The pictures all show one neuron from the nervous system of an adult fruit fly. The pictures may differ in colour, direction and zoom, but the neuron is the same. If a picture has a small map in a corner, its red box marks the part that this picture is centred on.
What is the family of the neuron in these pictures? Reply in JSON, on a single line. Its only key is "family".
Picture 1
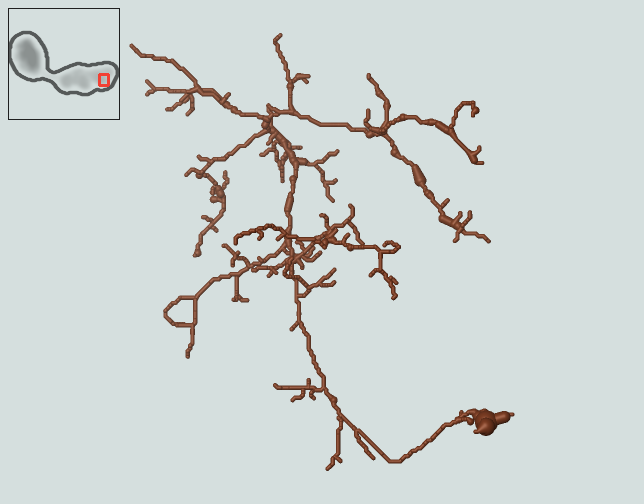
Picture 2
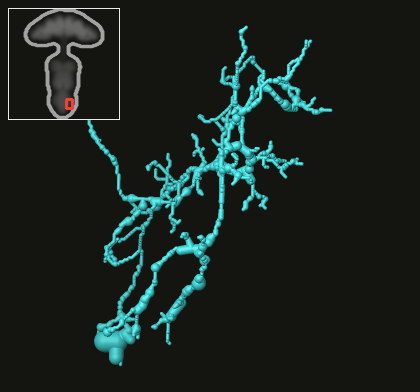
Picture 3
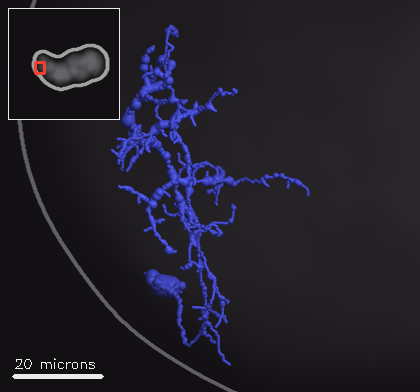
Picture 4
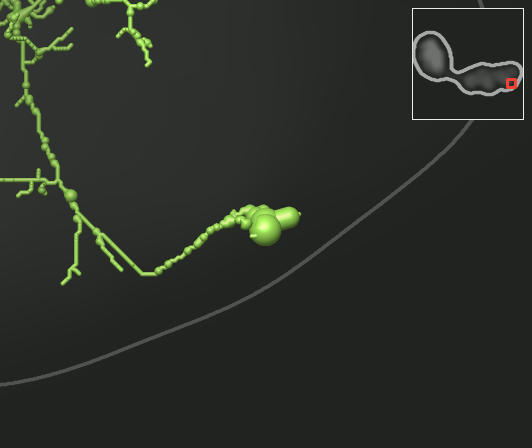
{"family": "hemilineage 13A"}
